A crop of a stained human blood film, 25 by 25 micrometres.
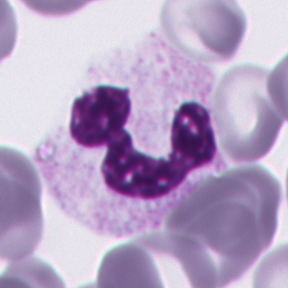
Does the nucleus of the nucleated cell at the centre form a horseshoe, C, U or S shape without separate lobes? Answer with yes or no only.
Yes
